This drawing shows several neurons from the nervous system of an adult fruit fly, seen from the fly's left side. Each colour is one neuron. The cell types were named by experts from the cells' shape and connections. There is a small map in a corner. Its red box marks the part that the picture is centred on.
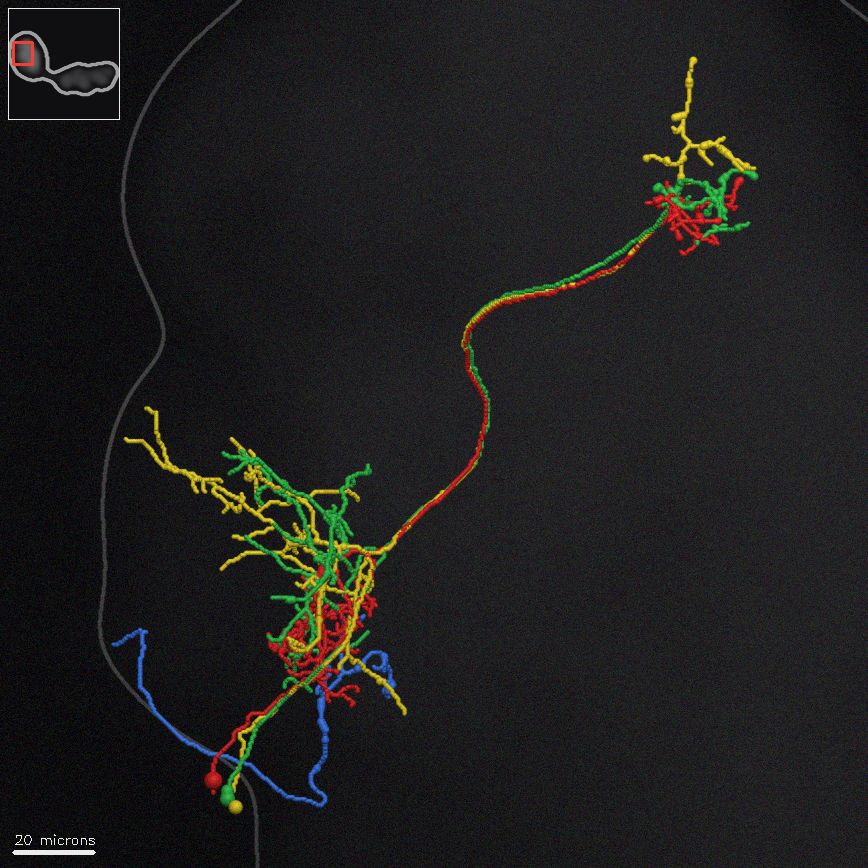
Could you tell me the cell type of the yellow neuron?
CB3228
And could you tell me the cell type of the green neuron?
M_vPNml60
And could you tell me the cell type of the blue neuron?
HRN_VP1l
